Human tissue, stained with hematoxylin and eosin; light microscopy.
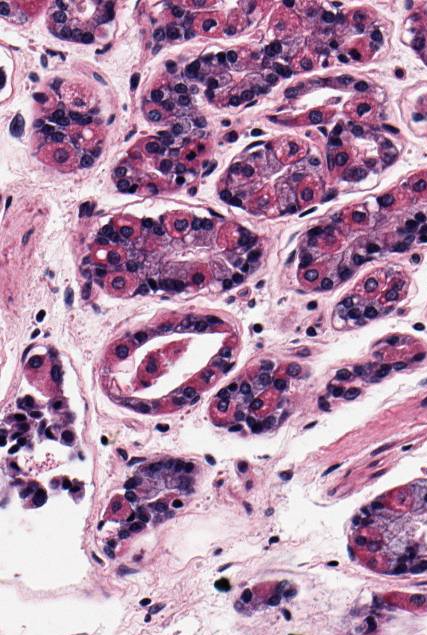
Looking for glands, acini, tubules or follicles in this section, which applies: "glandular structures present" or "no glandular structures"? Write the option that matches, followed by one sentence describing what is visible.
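Glandular structures present. Near the centre of the field, a tubule has an open, slit-like lumen lined by cuboidal cells with dense pink cytoplasm.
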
